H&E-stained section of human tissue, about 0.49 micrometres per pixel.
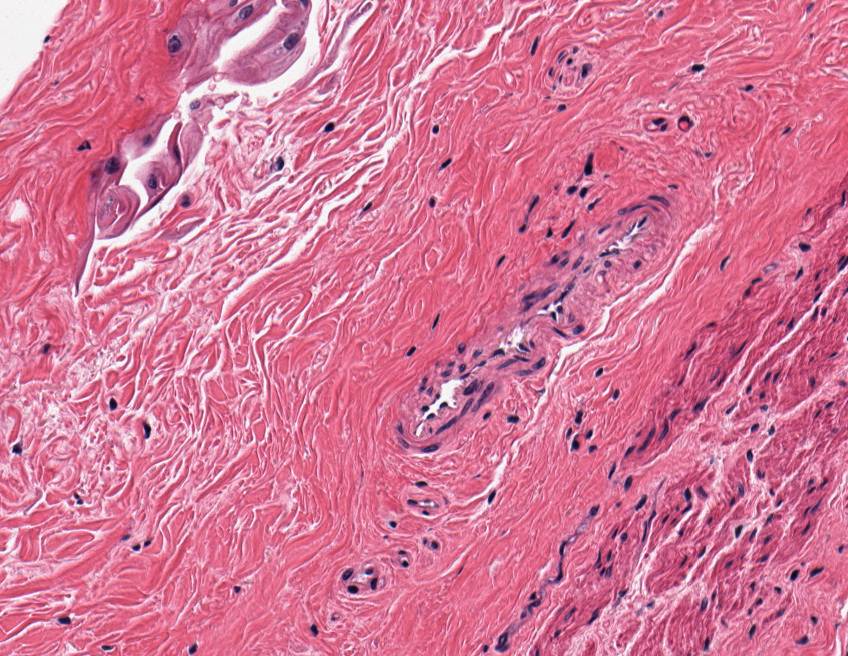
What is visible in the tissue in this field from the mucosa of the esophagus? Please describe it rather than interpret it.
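Going region by region, the lower right corner holds a more cellular, deeper pink band whose elongated nuclei run diagonally from lower left to upper right. Near the centre, a small vessel with a narrow slit-like lumen and dark elongated wall nuclei runs obliquely toward the upper right. At upper left, a small cluster of polygonal cells with abundant pink cytoplasm and round nuclei lines a cleft.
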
